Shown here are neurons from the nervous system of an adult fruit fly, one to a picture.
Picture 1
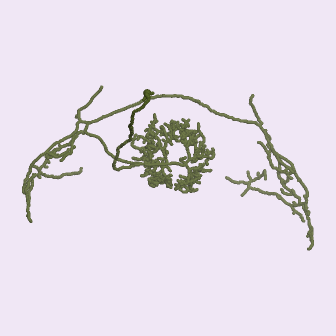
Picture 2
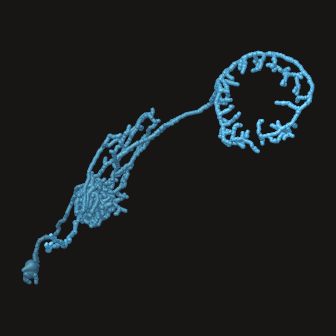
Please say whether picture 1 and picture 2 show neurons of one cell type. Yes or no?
no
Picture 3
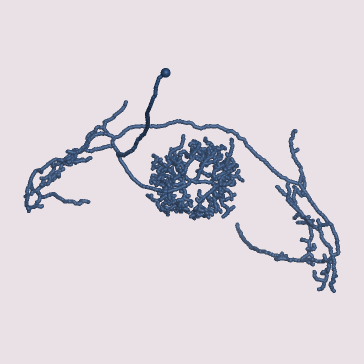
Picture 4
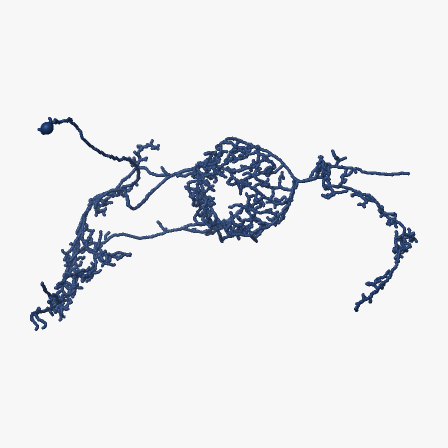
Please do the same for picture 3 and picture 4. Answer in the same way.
no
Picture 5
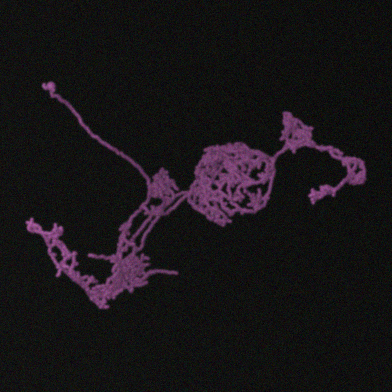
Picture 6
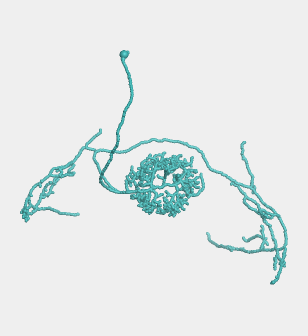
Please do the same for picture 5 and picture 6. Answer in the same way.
no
